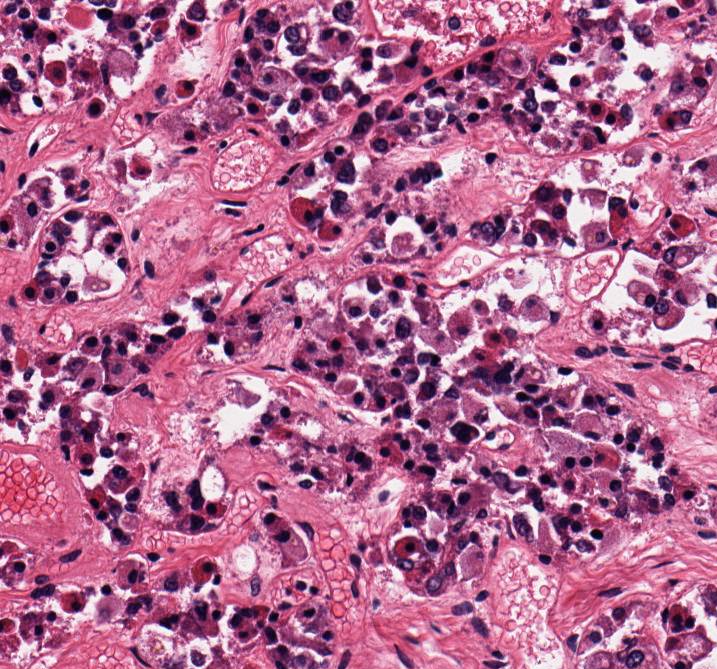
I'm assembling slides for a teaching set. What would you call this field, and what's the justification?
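In this field lies pars distalis of the pituitary, its cells in irregular nests and clusters.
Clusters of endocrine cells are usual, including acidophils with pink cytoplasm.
Scattered cells throughout have bright red, deeply eosinophilic cytoplasm. The cells form no gland lumens or tubules.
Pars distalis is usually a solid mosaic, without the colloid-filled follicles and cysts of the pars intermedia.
Wavy bands of pink fibrous stroma, mostly diagonal, separate the nests.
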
